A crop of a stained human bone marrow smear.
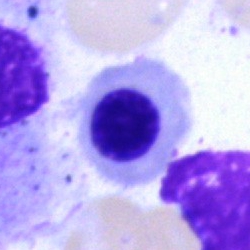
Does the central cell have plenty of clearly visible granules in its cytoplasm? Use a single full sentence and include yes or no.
No, this cell has a cytoplasm without visible granules.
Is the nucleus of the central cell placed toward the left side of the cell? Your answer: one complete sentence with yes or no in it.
Yes, the nucleus of the cell is shifted toward the left.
